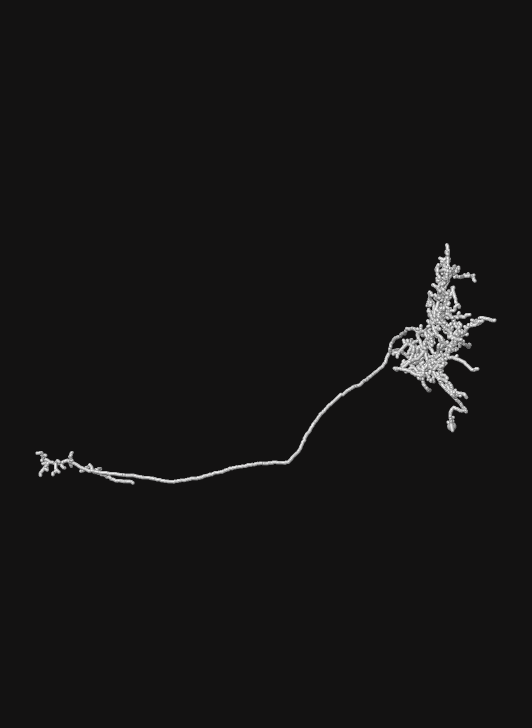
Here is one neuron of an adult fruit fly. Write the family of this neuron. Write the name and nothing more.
hemilineage LB6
